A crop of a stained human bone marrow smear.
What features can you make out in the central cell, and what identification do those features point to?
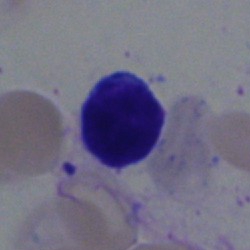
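Roughly round, the outline has a few slightly flattened, angular stretches. The cell stains a fairly even deep blue-purple. A dark nucleus seems to fill nearly everything, leaving little or no visible cytoplasm. Chromatin is dense and dark, with little internal pattern. This is a lymphocyte.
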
